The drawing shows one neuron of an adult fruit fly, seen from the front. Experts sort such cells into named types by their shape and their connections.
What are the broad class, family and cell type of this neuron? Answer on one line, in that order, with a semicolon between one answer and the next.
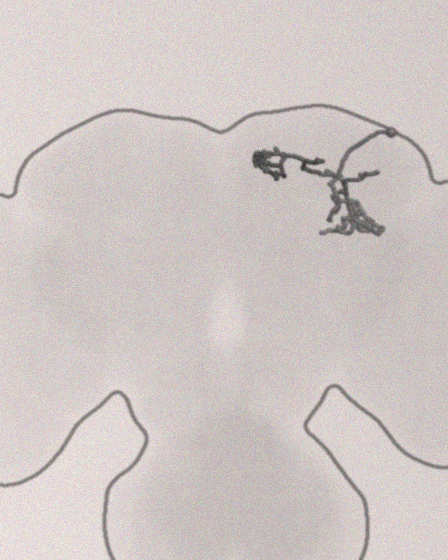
central-brain intrinsic neuron; hemilineage VLPd&p1_posterior; LHPD2c2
